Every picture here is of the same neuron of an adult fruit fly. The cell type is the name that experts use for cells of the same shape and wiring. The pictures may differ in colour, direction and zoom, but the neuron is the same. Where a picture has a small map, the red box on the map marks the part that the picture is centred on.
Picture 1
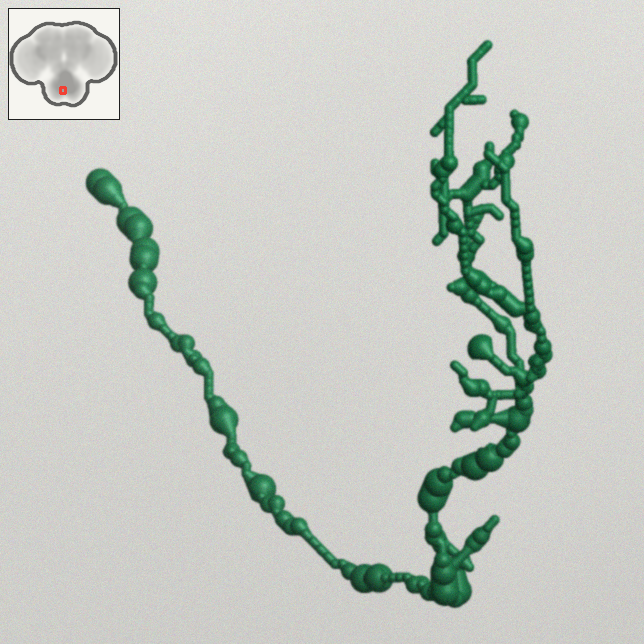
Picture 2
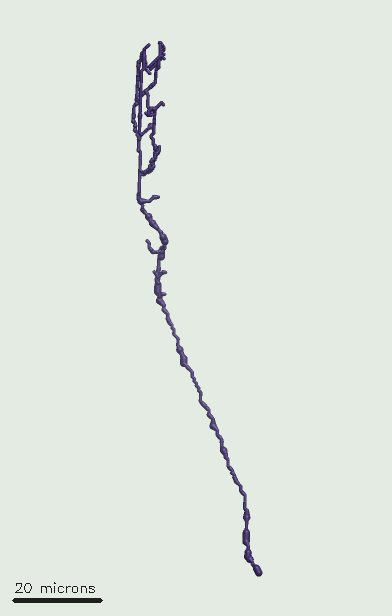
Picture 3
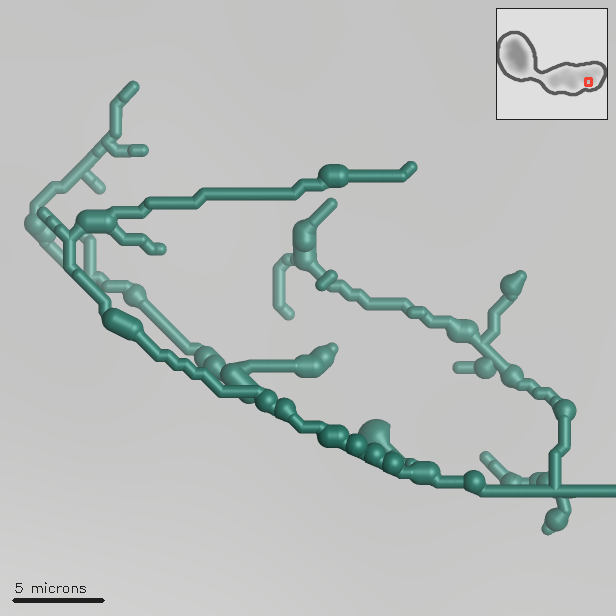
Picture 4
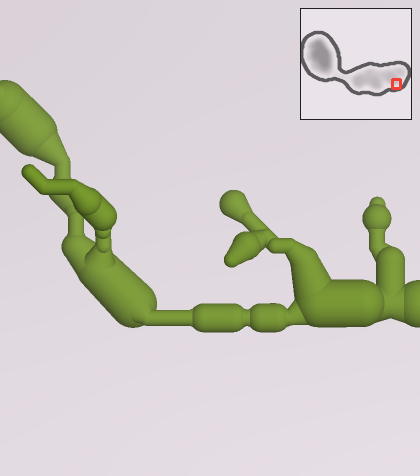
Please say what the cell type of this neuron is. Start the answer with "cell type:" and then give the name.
cell type: LgLG1a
